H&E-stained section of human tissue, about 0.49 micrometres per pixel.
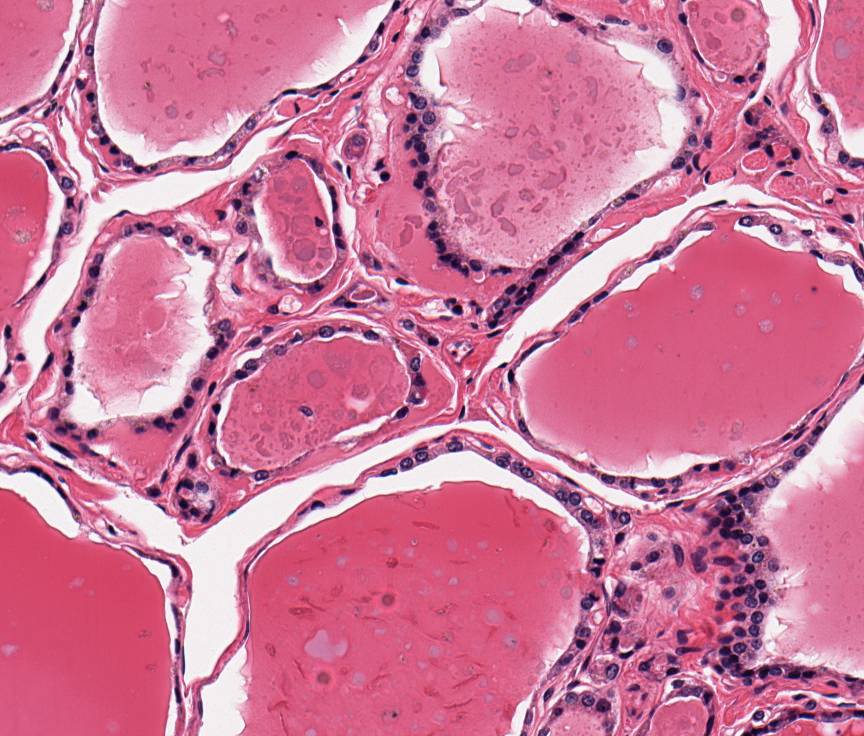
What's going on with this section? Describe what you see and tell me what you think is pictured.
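Each follicle has a single lining layer of flattened to low cuboidal epithelial cells. White clefts, left by shrinkage during processing, separate the pink contents from the follicle walls and lie between neighbouring follicles. No fat cells appear. The section is thyroid.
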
